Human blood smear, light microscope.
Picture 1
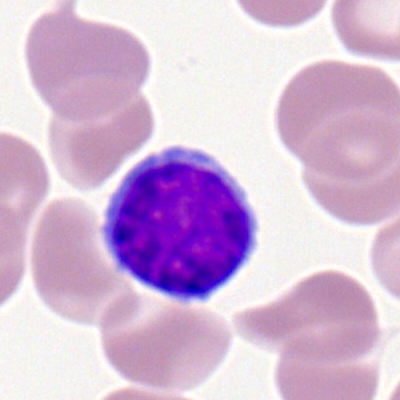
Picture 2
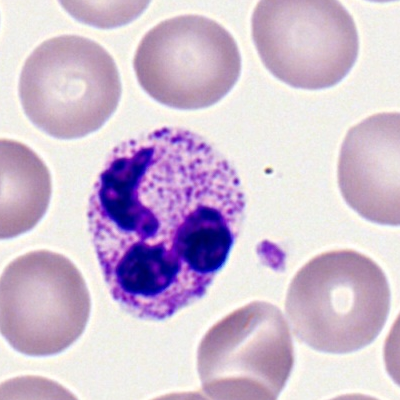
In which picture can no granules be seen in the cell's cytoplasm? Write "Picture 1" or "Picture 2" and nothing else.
Picture 1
